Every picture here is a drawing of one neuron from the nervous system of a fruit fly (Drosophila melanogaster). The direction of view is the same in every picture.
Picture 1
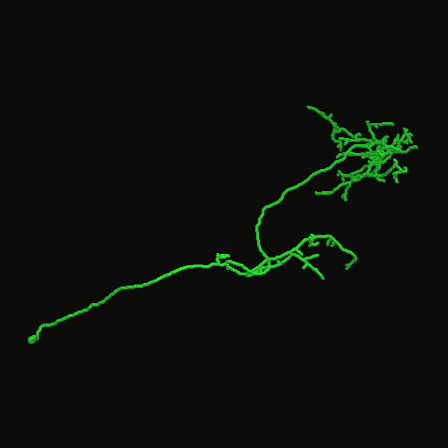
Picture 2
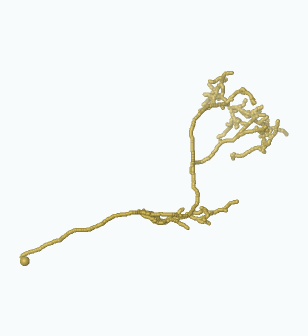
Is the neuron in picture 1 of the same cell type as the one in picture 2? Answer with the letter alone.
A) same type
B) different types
A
